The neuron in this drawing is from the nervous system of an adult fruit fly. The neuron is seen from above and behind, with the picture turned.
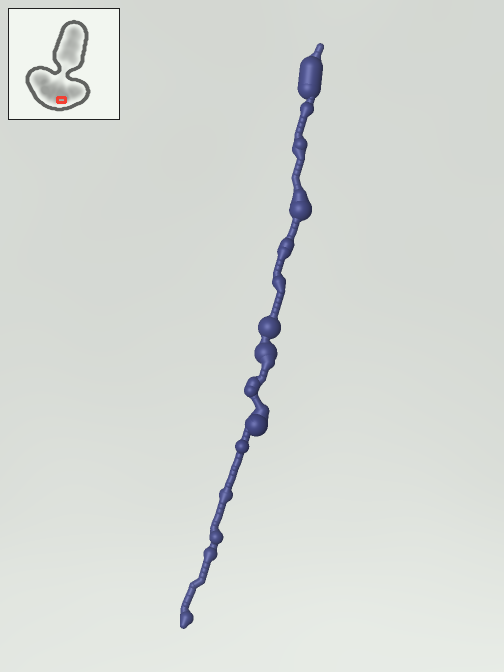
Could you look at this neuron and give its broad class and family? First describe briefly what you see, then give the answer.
It is in the brain and does not reach the nerve cord. No cell body is drawn. There are a dozen or fewer branch ends. Its broad class is sensory neuron entering the brain. Its family is called class mechanosensory.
